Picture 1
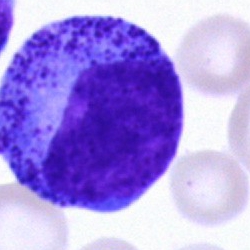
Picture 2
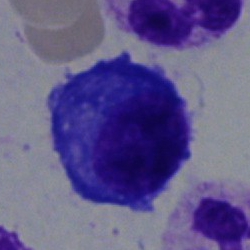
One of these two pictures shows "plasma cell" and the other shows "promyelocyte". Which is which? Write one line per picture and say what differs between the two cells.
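Picture 1 is a promyelocyte. The cytoplasm holds many coarse dark purple granules, most crowded toward the cell's outer edge.
Picture 2 is a plasma cell. No distinct granules can be seen in the cytoplasm.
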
